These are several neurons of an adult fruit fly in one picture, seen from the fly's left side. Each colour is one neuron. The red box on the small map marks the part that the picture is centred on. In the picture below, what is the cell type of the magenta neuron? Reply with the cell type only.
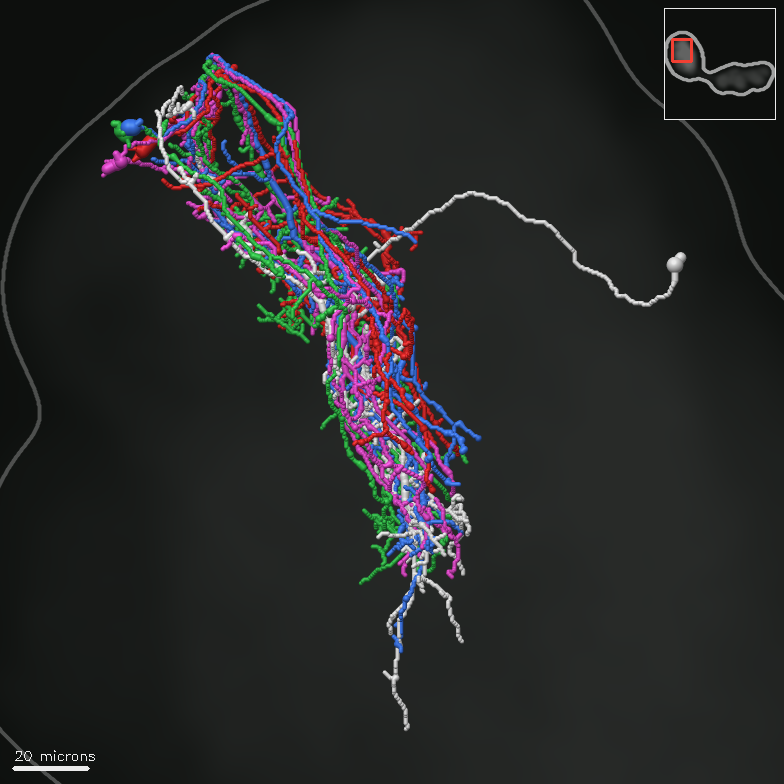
SIP141m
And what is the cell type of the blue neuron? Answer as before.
SIP143m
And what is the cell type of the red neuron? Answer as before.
SIP142m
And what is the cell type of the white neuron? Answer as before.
pC1_14a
